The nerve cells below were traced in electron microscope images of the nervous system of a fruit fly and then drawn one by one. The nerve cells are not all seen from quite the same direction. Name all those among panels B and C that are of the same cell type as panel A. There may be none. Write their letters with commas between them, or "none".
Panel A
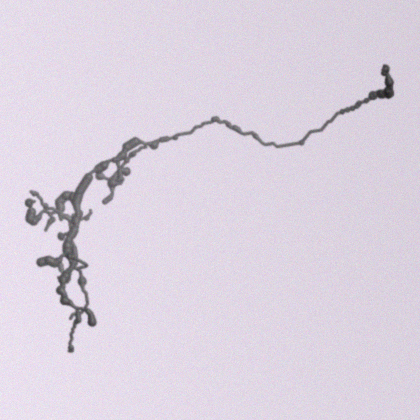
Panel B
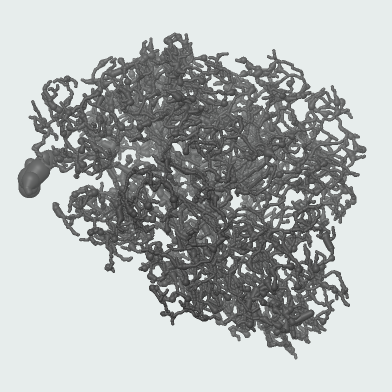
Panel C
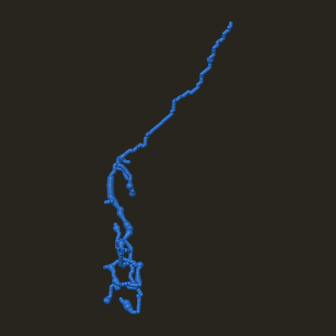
C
